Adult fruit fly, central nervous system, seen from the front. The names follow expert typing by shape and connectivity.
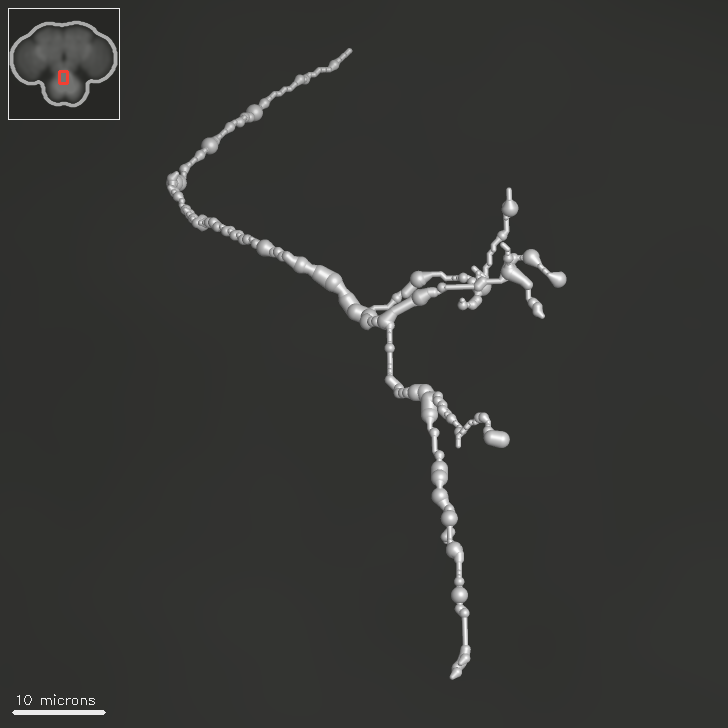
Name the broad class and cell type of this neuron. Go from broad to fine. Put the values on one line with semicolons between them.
sensory neuron entering the nerve cord; SNxx01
